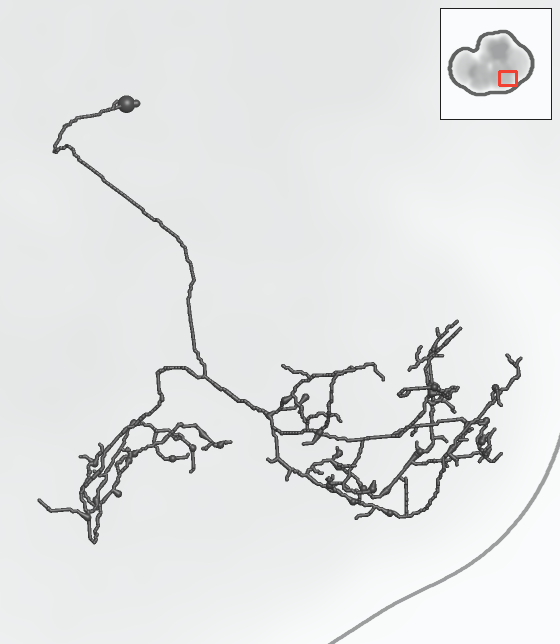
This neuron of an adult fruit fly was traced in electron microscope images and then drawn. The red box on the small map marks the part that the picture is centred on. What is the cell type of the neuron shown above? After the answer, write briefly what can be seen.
It is of cell type LHAV7a4. It is a central-brain intrinsic neuron. The cell body can be seen at the upper left of the picture. The picture shows dozens of branch ends.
